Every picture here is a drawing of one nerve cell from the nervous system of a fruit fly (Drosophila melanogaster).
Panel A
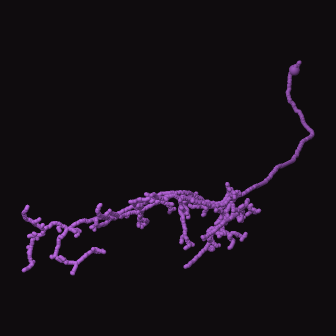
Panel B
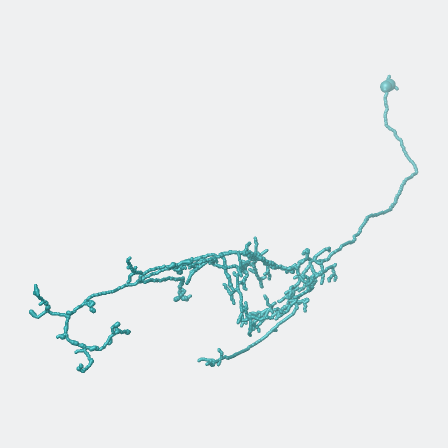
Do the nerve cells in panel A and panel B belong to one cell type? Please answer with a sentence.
They are of the same cell type.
